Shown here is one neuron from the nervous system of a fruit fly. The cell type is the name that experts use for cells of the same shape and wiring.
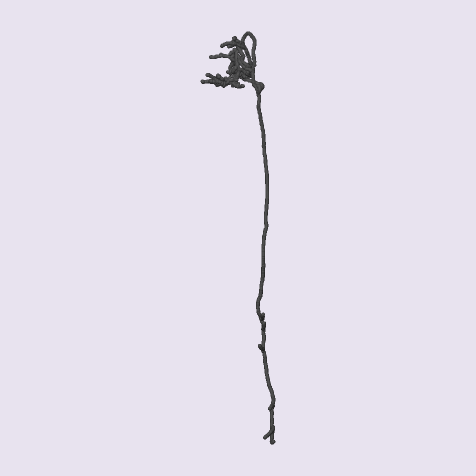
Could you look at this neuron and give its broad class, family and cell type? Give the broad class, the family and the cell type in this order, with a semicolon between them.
descending neuron; hemilineage PSp2; DNpe012_a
